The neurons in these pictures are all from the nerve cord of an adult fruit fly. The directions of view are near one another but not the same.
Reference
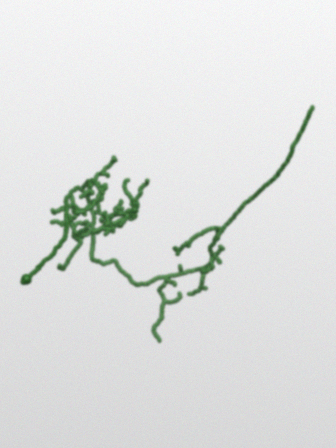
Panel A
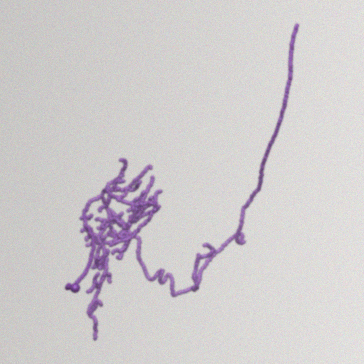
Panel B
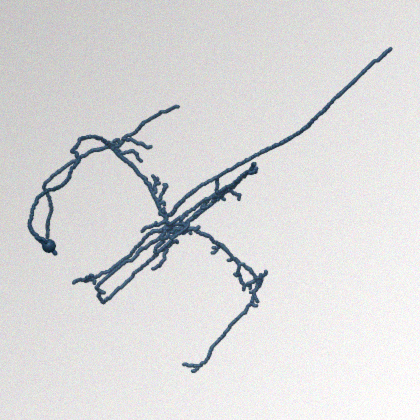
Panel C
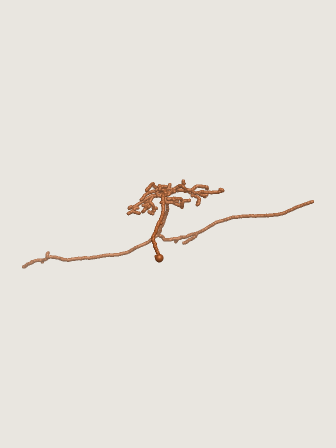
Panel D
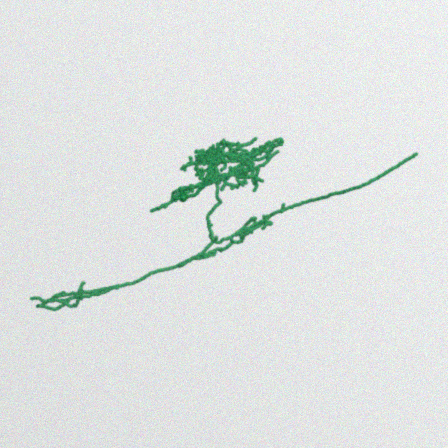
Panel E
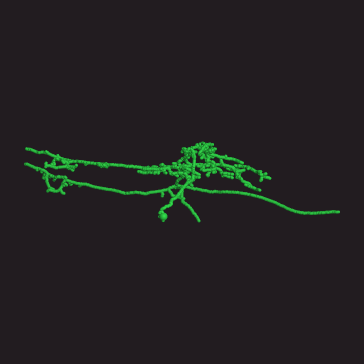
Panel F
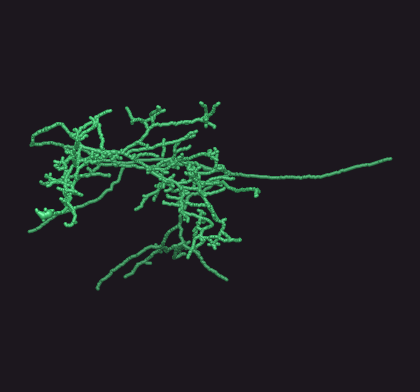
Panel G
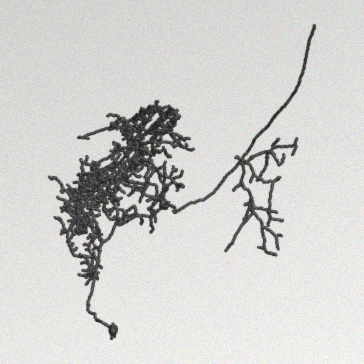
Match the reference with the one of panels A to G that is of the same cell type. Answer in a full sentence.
The neuron in panel A is of the same cell type.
